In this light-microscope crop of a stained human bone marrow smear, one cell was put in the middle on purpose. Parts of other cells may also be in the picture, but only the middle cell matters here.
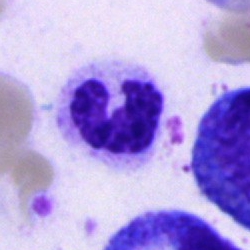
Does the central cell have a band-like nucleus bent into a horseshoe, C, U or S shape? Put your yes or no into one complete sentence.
Yes, shaped as a curved band, its nucleus has no separate lobes.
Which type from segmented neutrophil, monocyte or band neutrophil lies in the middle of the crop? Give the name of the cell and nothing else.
segmented neutrophil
